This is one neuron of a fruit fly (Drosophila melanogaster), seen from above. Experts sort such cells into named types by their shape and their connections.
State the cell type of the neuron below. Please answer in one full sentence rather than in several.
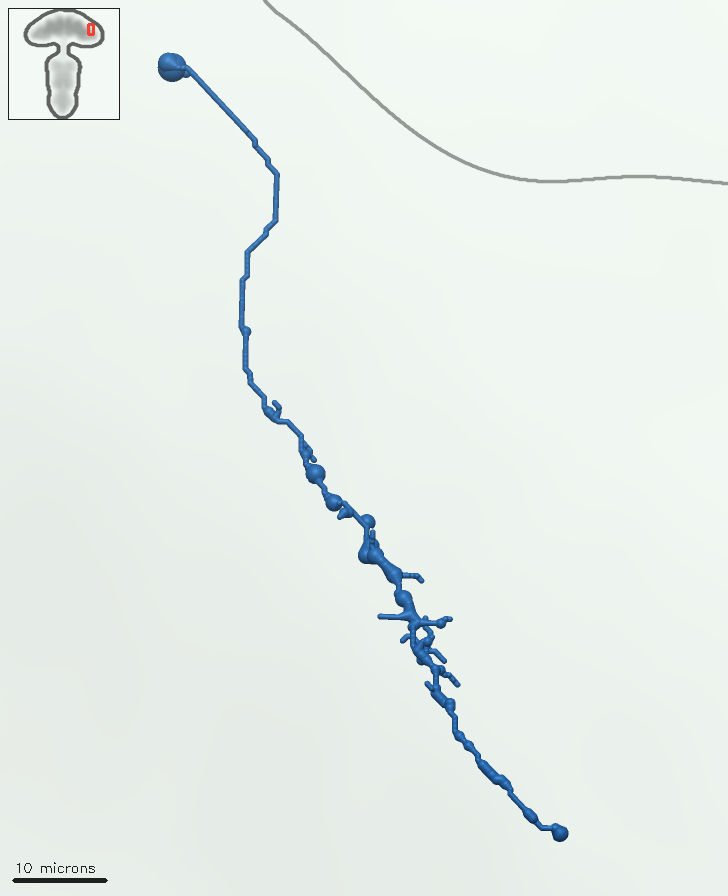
The neuron belongs to cell type Dm3b.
